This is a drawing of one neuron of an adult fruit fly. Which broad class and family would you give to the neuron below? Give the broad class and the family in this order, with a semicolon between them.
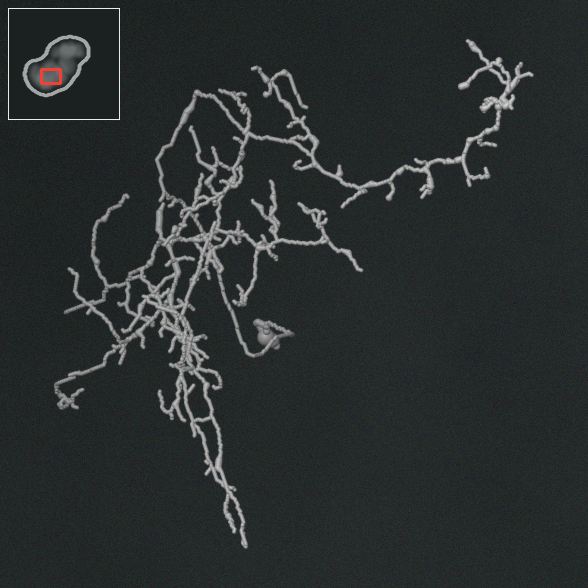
central-brain intrinsic neuron; hemilineage PSp1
